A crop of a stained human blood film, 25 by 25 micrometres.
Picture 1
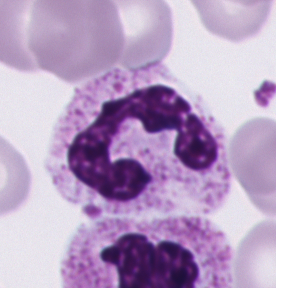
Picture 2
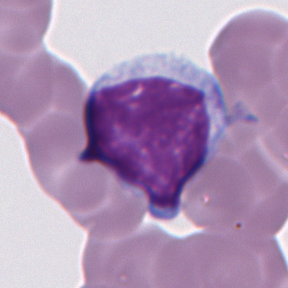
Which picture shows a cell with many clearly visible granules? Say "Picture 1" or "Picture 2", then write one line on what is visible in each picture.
Picture 1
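Picture 1: Fine pinkish-violet granules are scattered throughout the cytoplasm.
Picture 2: The cytoplasm shows no distinct granules.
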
